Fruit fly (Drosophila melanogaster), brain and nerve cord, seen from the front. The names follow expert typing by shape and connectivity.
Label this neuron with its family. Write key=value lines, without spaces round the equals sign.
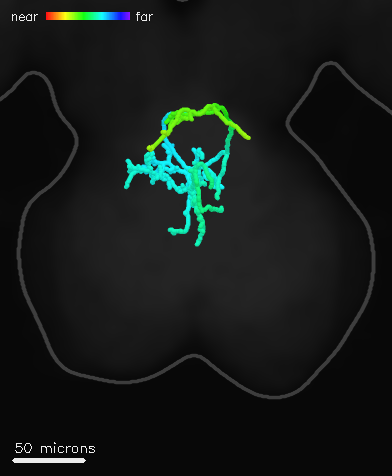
family=hemilineage 19B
